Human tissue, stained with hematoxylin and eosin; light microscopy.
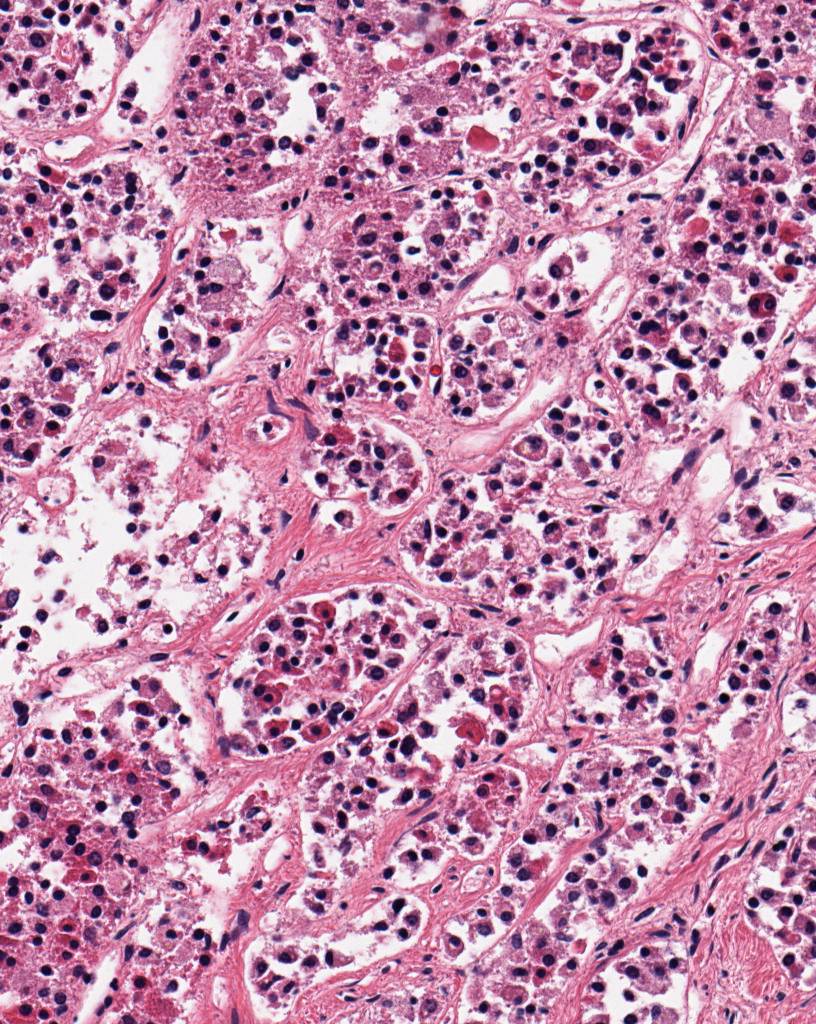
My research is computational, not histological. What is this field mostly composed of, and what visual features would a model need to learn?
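Identification: pars distalis of the pituitary. Cells grouped in rounded nests throughout, with thin fibrous septa between.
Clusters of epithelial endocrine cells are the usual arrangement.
Single cells with abundant, intensely eosinophilic cytoplasm scattered among the nests.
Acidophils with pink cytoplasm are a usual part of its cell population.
Absent: gland lumens, fat cells, lymphoid aggregates. Narrow empty clefts along the septa at the edges of many nests.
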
